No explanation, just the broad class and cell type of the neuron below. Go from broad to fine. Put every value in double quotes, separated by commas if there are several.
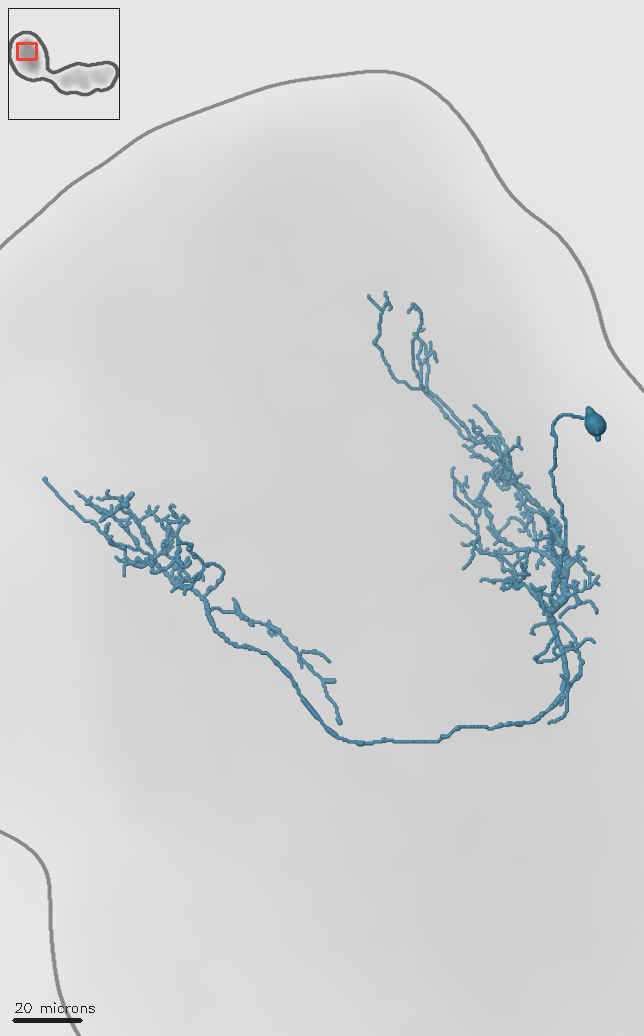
"central-brain intrinsic neuron", "LAL146"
